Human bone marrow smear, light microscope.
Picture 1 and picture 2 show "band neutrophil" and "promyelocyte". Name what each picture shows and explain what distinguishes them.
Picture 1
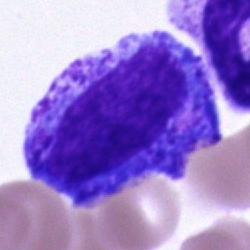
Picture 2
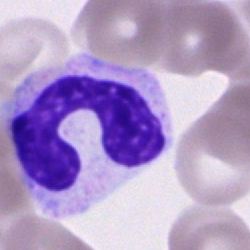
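Picture 1: promyelocyte. Picture 2: band neutrophil. Outline: picture 1 oval, long axis running lower left to upper right; picture 2 irregular and somewhat angular, not smoothly round. Cytoplasm, picture 1: blue, with many small pale spots giving a foamy look. Picture 2: no vacuoles seen. Nucleus, picture 2: single curved band bent into a horseshoe, opening facing downward.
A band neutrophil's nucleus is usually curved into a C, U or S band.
Chromatin, picture 2: dark purple, coarsely clumped, with small paler patches; no nucleoli.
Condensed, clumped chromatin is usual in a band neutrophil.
Also in picture 1: red cells touching the lower edge of the cell.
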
